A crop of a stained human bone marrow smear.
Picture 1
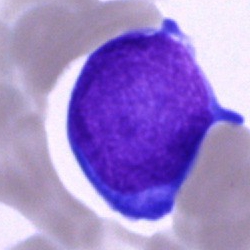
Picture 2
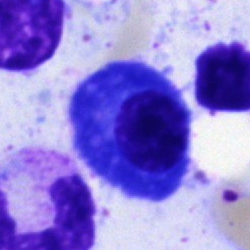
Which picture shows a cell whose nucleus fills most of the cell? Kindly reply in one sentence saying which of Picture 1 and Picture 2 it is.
The cell in picture 1 has only a narrow rim of cytoplasm.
